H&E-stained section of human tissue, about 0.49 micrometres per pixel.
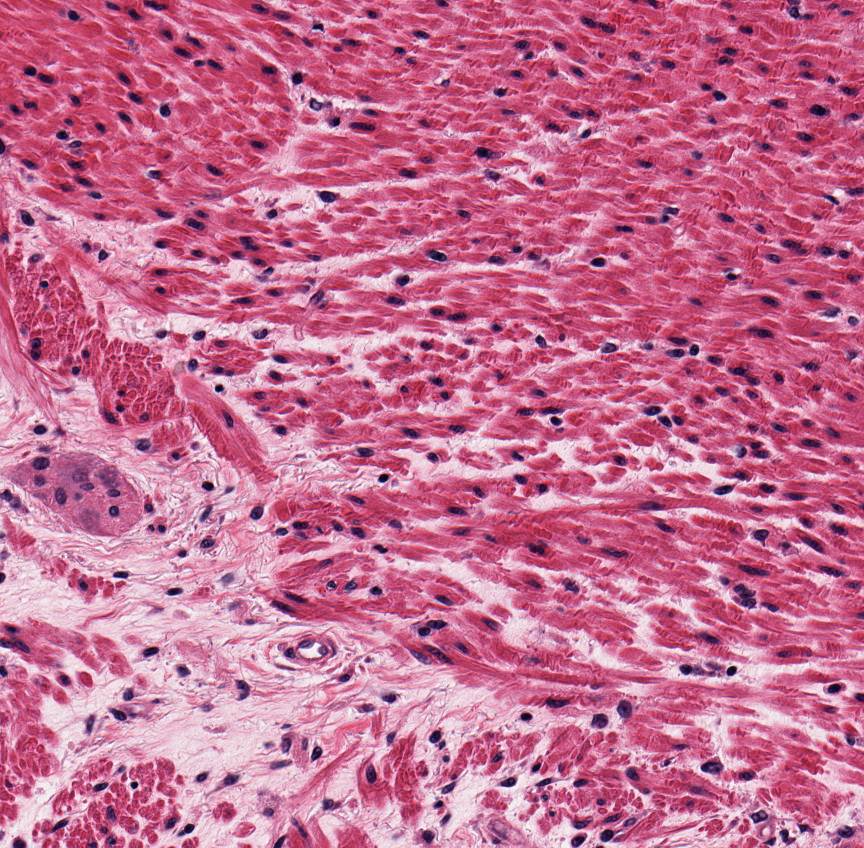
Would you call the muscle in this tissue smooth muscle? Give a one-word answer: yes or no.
Yes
